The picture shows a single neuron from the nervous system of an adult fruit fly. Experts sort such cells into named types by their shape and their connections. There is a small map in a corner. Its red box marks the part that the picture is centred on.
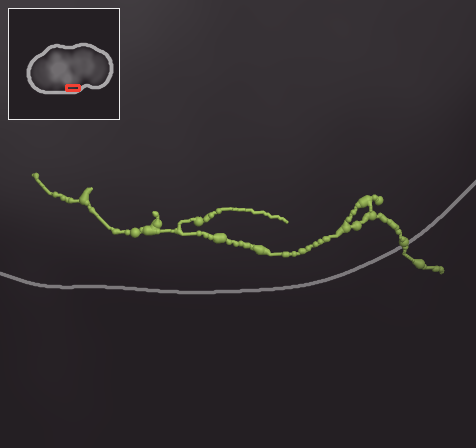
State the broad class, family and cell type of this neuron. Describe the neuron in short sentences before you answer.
The drawing shows no cell body. There are a dozen or fewer branch ends. This is a sensory neuron entering the nerve cord. Its family is called class mechanosensory tactile. Its cell type is SNta41.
